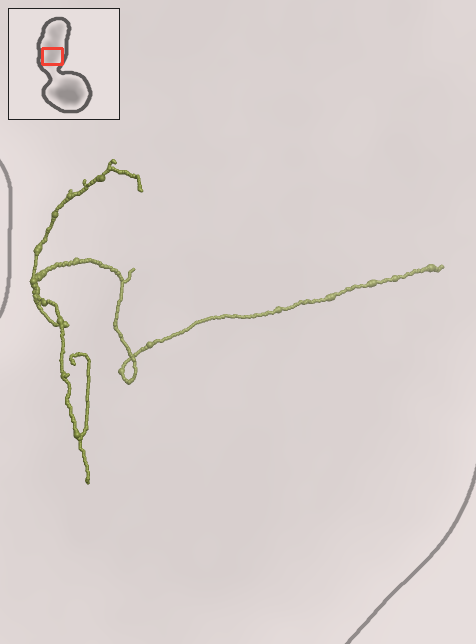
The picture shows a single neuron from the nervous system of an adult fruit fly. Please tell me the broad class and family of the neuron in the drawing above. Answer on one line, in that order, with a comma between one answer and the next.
sensory neuron entering the nerve cord, class mechanosensory tactile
